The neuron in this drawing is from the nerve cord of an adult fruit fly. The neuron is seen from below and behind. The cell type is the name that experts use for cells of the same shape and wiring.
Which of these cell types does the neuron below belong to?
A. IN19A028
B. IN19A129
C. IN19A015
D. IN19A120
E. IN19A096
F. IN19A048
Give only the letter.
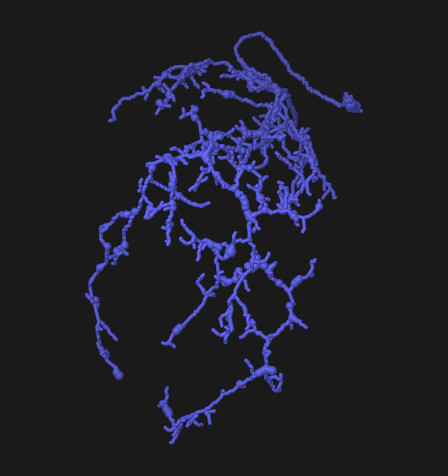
F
